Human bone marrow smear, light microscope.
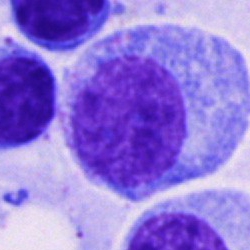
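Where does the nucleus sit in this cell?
Off-centre, I'd say, pushed toward the left side.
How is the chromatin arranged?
Finely granular, and spread fairly evenly.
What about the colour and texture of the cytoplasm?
Pale greyish-blue, with a mottled look to it.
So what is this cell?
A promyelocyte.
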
